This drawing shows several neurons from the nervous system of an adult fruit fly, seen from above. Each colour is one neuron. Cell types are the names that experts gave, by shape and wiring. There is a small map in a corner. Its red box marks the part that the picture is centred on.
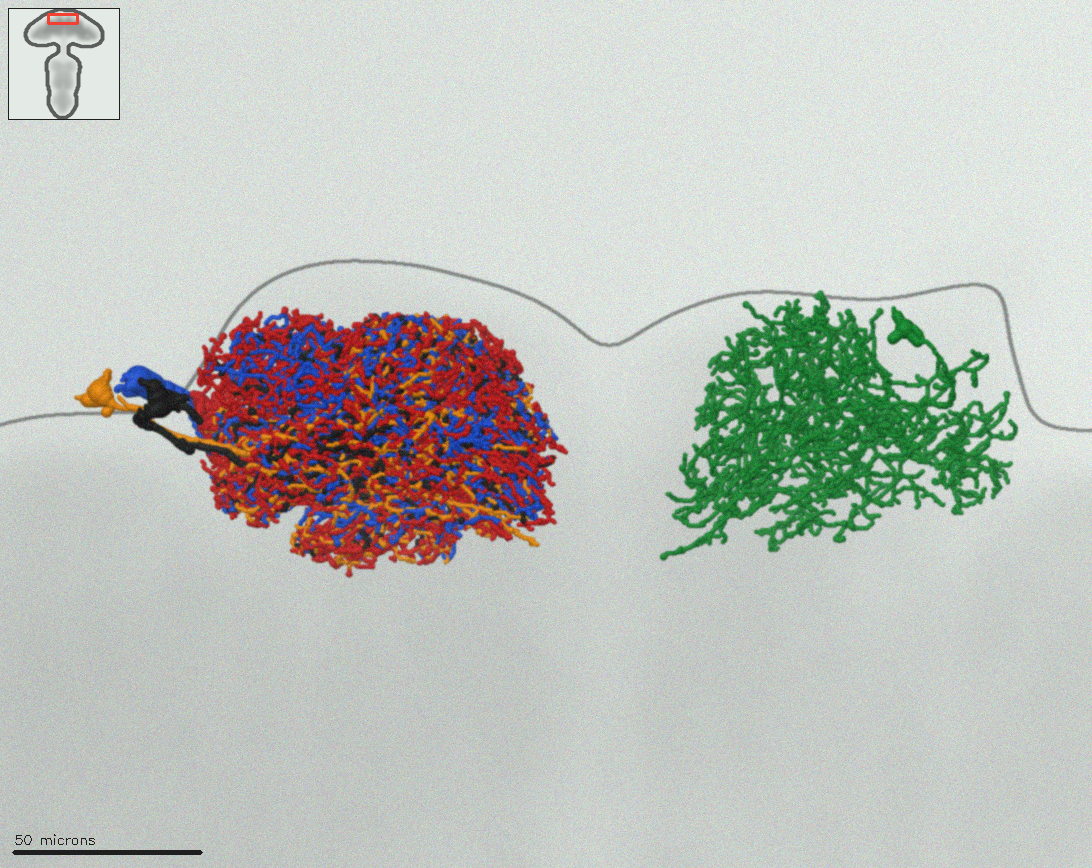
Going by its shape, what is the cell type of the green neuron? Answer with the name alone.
lLN2X12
